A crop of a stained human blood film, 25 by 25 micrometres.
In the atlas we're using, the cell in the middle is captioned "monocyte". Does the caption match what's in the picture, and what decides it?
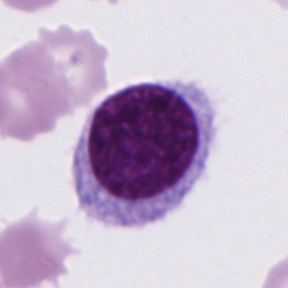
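Monocyte is not the right name here; this is a hairy cell. The cell edge is fuzzy with fine hair-like projections, most visible on the right side.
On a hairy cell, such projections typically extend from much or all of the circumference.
The nucleus is round in outline, about 10 micrometres across, and fills about 60% of the cell's area.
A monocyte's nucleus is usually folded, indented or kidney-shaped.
The cytoplasm contains no vacuoles.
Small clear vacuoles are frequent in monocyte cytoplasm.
No nucleolus is visible in the nucleus.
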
